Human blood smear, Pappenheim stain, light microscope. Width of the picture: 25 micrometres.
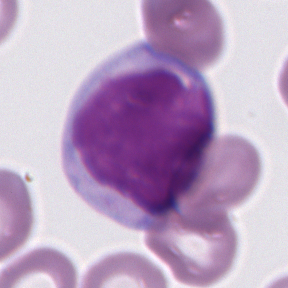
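Myeloblast, the cell in the middle of this stained smear of human peripheral blood. Its nucleus looks like a single rounded mass, with no lobes. That nucleus seems to sit toward the right side of the cell. The chromatin appears fine and fairly evenly stained purple. The cytoplasm makes a pale blue rim, and I'd note that it is widest at the lower left. By measurement the nucleus is about 13 micrometres across and fills about 70% of the cell's area.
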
